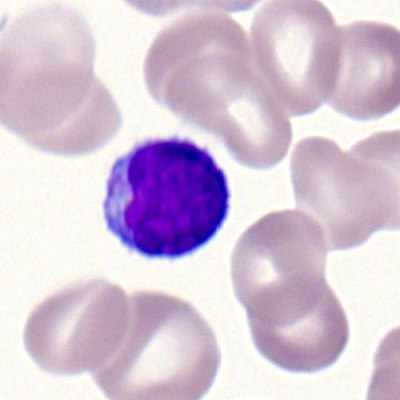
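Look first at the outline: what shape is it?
It is round.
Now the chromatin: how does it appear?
Dense, dark purple and coarsely clumped.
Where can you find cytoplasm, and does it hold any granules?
Only on the left side, as a thin crescent of pale blue, and no granules are seen in it.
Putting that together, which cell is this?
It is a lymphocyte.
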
